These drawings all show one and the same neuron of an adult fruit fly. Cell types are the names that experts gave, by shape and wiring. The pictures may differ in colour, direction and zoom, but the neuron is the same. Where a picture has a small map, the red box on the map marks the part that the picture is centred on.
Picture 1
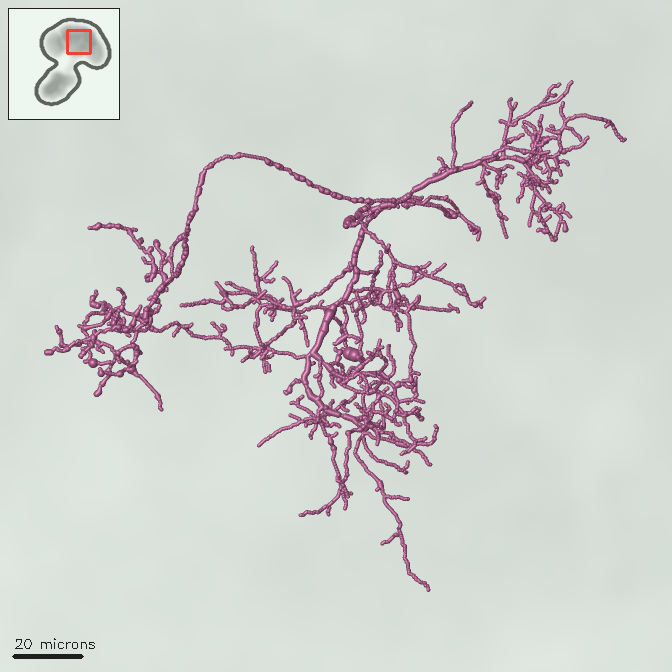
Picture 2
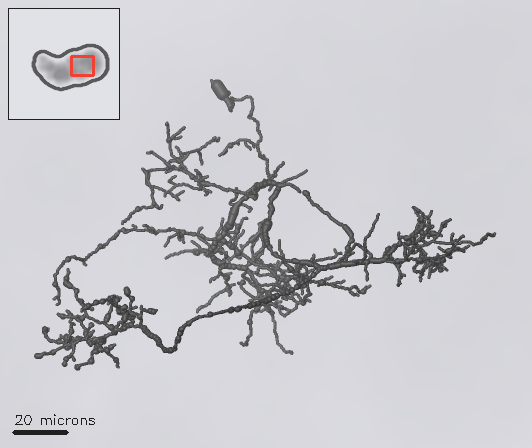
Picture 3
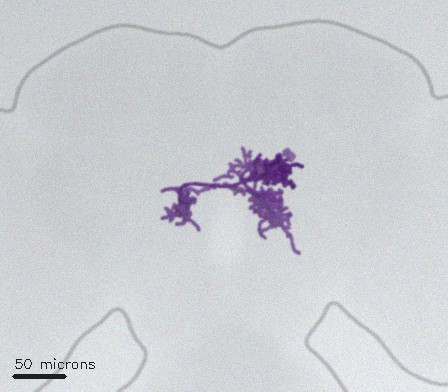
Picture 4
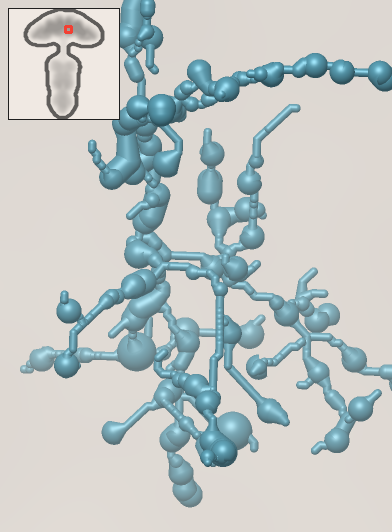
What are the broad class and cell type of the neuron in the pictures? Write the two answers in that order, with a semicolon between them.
central-brain intrinsic neuron; PS231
